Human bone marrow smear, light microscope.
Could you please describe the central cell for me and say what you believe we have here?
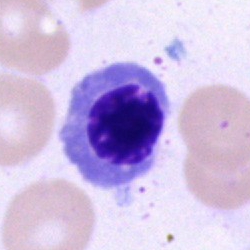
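Nucleus displaced to the right; wider cytoplasmic band on the left. No distinct nucleolus. Cytoplasm a moderate rim, medium blue, without clear vacuoles. Identification: erythroblast.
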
